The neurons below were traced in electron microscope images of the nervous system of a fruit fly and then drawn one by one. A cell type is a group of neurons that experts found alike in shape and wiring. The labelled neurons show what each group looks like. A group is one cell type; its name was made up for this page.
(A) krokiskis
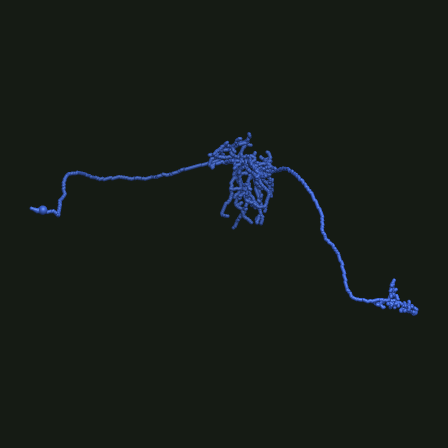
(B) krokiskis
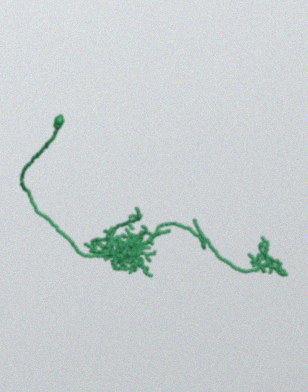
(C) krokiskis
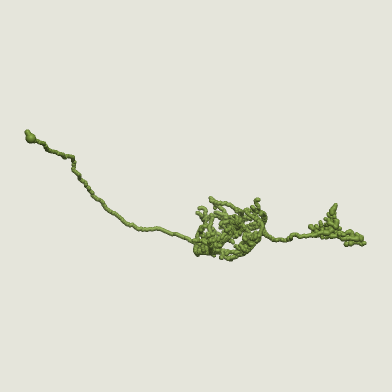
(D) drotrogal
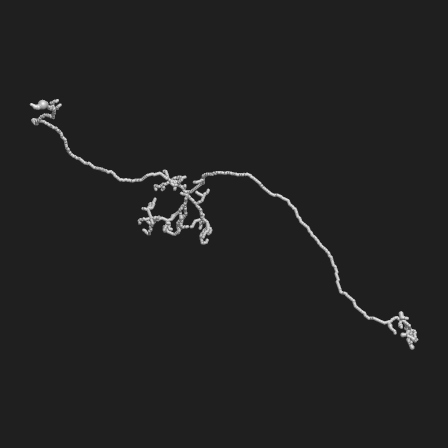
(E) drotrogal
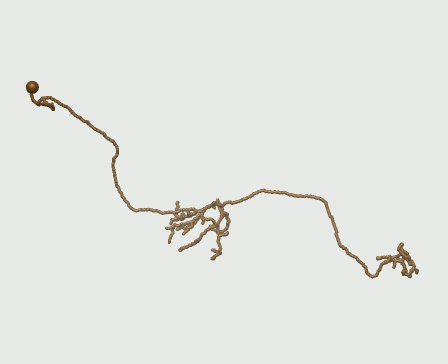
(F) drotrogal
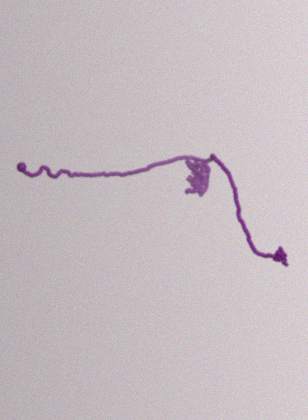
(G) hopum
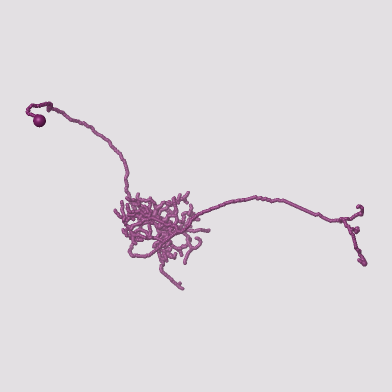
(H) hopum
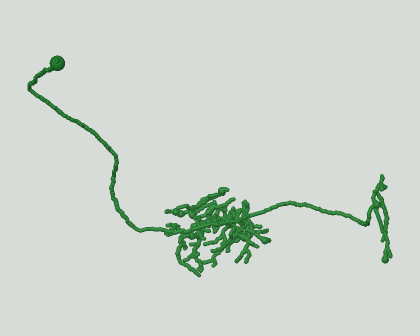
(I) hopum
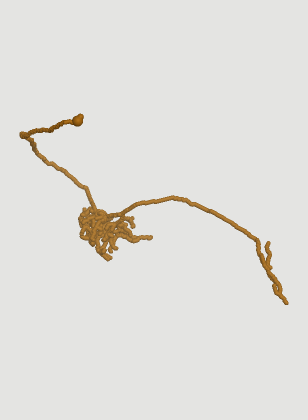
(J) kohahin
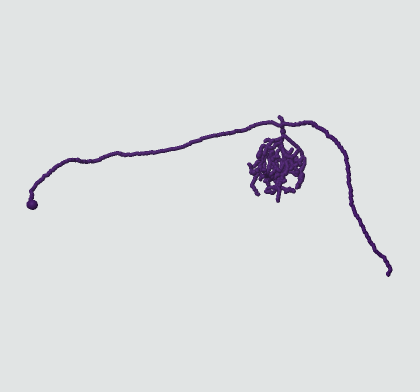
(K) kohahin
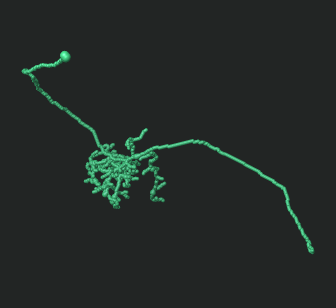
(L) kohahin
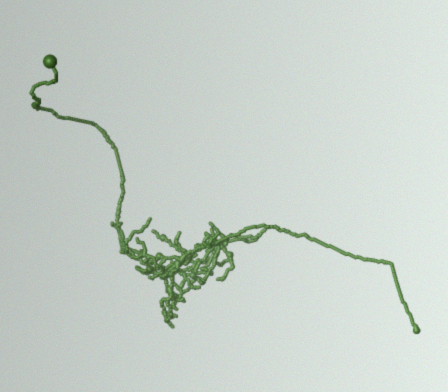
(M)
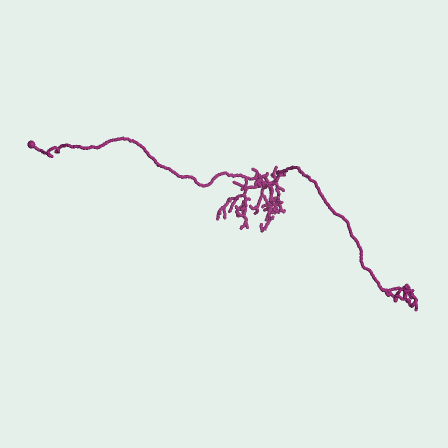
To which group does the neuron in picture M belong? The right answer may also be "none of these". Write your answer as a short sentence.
It belongs to drotrogal.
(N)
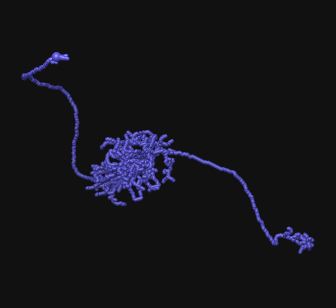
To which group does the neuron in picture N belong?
It belongs to none of these.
